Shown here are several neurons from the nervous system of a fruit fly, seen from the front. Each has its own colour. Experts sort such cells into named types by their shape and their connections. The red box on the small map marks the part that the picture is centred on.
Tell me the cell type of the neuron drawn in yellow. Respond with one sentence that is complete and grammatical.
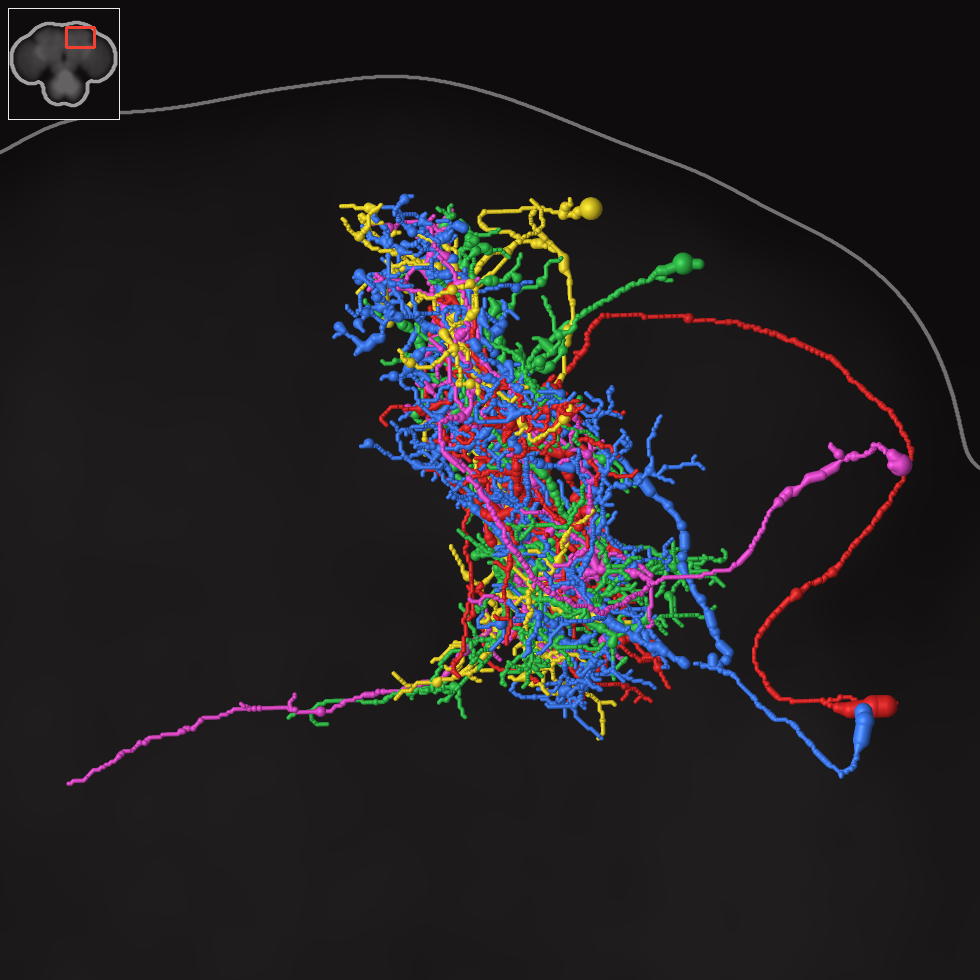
Among cell types, the one for this neuron is SLP312.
